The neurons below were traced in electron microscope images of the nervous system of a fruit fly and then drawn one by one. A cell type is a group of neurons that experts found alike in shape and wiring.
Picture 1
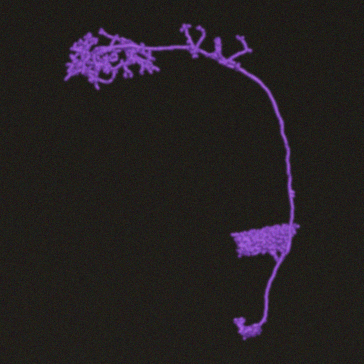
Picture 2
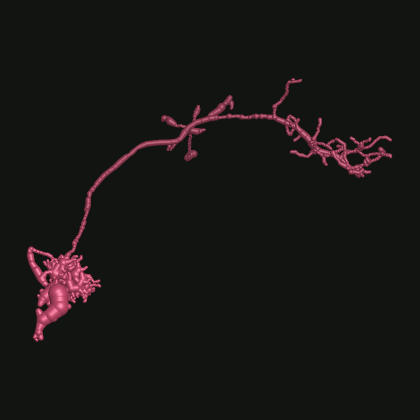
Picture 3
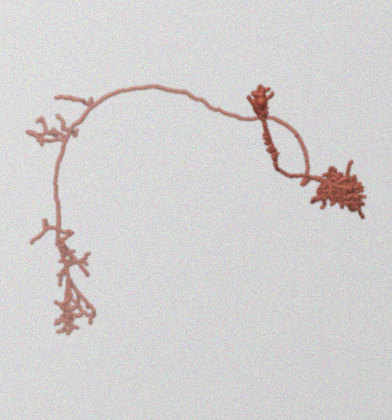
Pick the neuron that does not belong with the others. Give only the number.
1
